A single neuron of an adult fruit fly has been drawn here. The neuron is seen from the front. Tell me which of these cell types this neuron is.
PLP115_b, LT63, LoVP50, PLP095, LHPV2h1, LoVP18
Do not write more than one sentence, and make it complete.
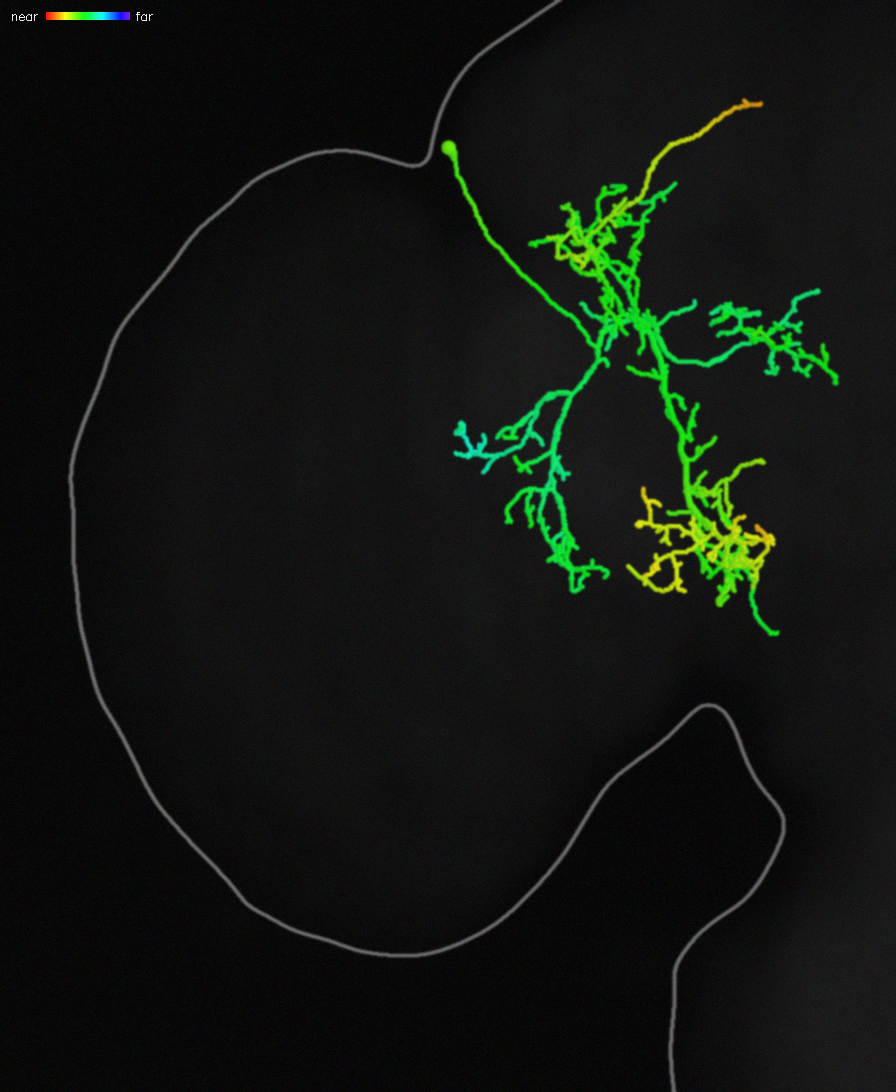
Included in the cell type LoVP50 is this neuron.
